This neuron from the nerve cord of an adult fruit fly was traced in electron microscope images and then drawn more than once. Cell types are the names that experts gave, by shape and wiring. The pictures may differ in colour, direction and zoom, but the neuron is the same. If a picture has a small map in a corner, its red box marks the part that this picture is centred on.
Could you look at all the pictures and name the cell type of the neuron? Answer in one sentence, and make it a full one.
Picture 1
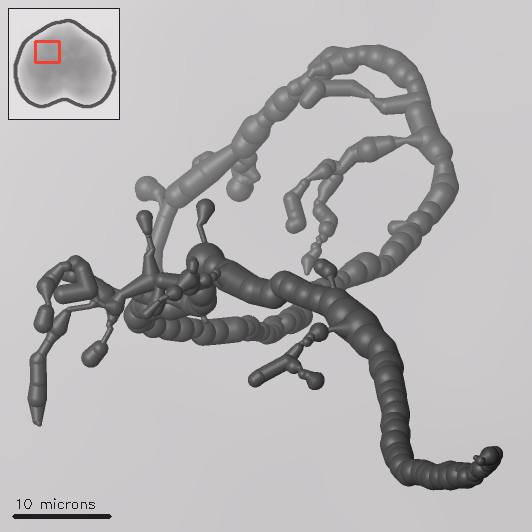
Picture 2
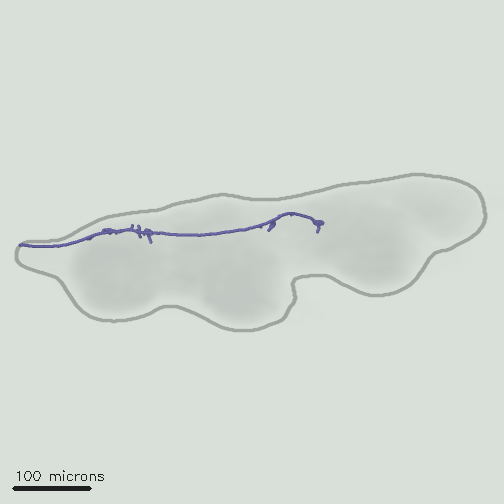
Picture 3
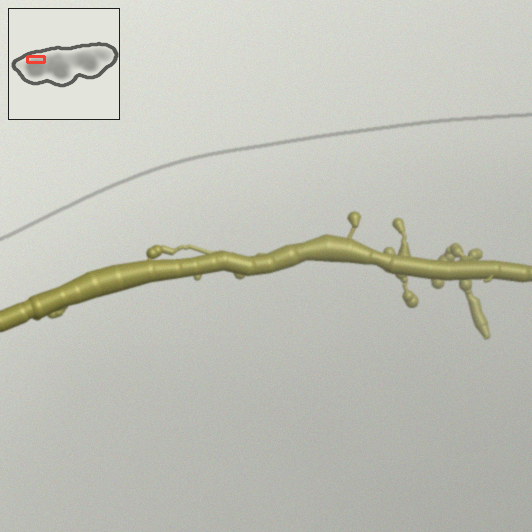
This neuron is of the type DNp15.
